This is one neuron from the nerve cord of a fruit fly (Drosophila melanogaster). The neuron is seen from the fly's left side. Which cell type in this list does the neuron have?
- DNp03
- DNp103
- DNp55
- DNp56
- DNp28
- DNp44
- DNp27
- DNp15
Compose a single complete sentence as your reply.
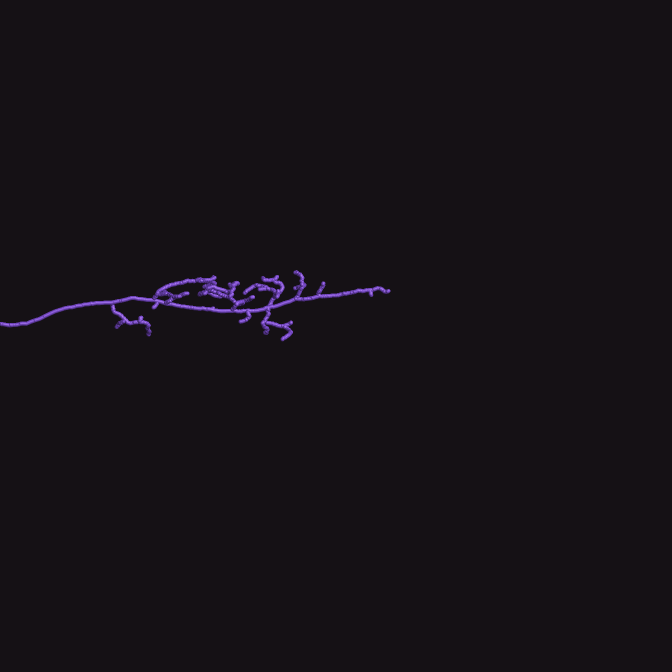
Cell type DNp03 is what this neuron is.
